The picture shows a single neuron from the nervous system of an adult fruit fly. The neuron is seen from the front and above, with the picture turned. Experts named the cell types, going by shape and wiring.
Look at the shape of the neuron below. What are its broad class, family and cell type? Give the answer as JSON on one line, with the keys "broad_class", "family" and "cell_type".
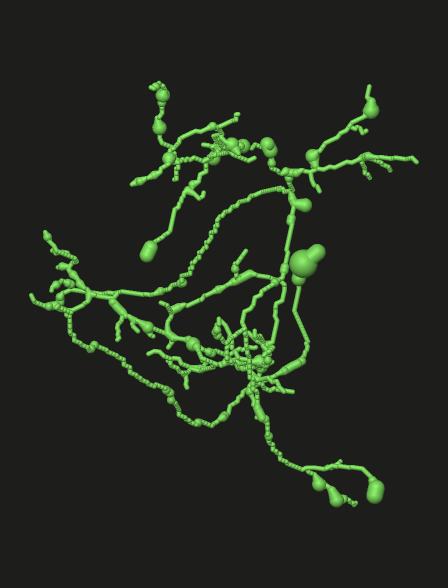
{"broad_class": "nerve-cord intrinsic neuron", "family": "hemilineage 20A.22A", "cell_type": "IN20A.22A092"}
